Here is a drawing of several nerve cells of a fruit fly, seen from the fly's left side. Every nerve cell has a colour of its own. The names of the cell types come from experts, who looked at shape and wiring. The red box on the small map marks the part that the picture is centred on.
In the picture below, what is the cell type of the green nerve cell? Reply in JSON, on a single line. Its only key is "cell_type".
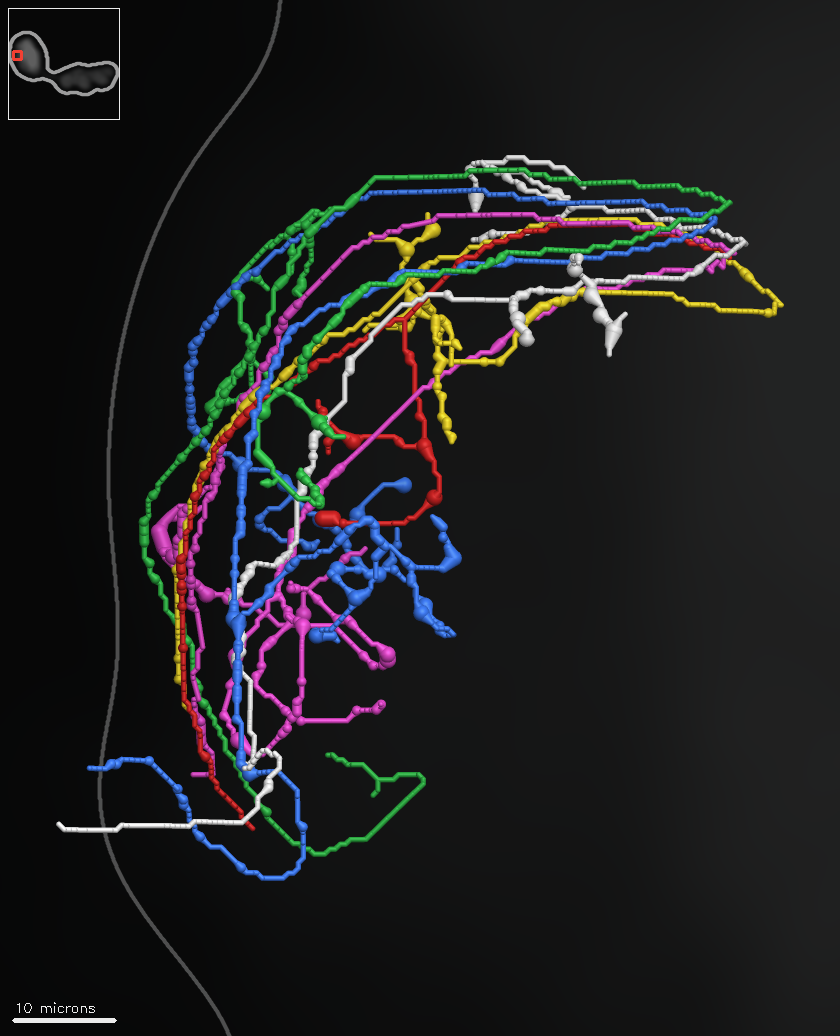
{"cell_type": "ORN_DA2"}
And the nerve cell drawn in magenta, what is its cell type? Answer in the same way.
{"cell_type": "ORN_VA6"}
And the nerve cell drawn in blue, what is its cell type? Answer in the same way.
{"cell_type": "ORN_DC3"}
